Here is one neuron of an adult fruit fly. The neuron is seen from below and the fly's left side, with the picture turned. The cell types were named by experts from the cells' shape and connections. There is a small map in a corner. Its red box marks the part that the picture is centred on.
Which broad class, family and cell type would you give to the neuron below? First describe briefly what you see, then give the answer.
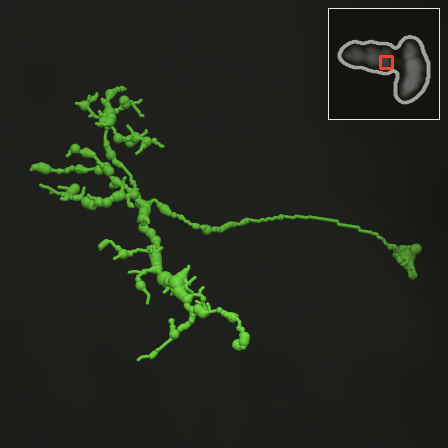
The picture shows dozens of branch ends. In this view it is wider than it is tall. It is a nerve-cord intrinsic neuron. Its family is hemilineage 09A. Its cell type is IN09A052.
